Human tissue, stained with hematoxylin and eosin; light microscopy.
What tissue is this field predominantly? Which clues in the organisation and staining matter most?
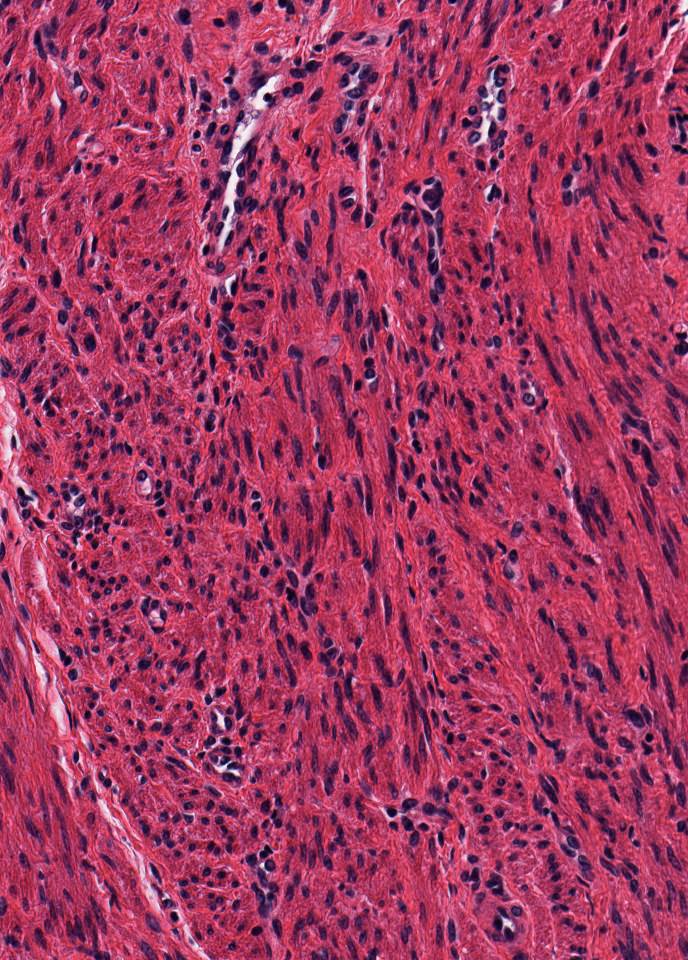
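Look here: this is smooth muscle. Densely packed spindle cells fill the field in fascicles, their cytoplasm intensely eosinophilic and fibrillary.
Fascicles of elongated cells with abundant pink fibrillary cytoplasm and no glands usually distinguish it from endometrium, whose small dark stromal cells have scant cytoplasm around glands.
Left of centre, many nuclei look round, as in cells cut across.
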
